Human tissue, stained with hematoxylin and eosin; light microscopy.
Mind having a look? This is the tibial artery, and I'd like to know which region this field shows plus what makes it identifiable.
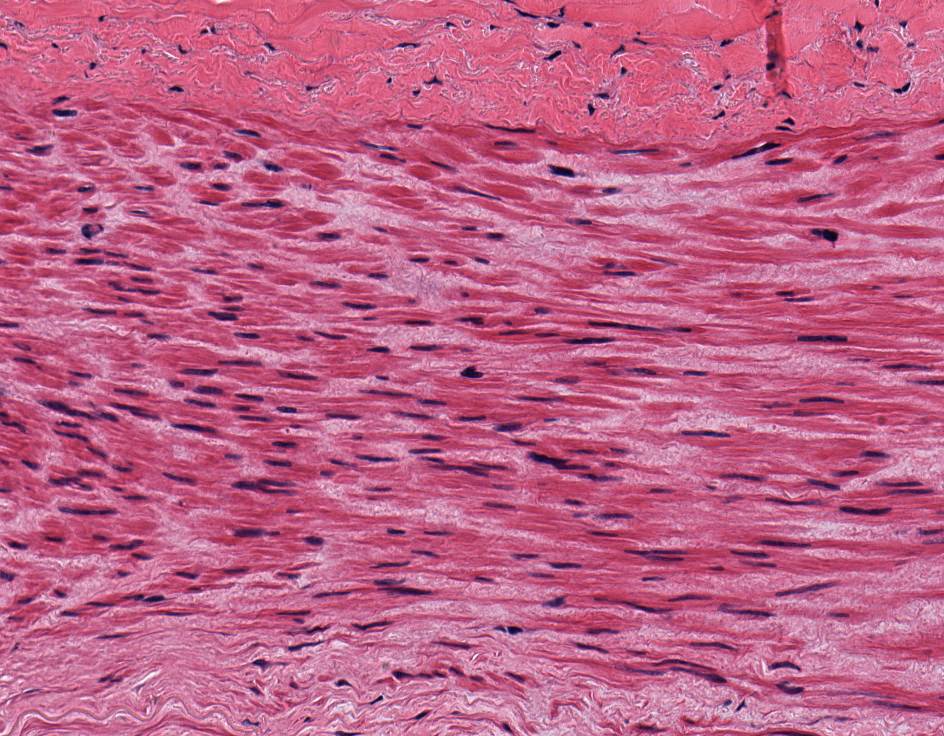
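This is the tunica media. A broad band of spindle-shaped smooth muscle cells runs roughly horizontally across most of it, their bright pink cytoplasm forming long tapering strands without cross-striations.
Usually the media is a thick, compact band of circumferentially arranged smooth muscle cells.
A less cellular band of wavy pink fibres with sparse small nuclei runs along the top edge.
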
